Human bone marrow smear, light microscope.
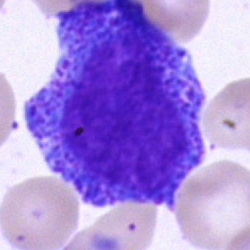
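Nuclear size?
One large nucleus, filling most of the cell.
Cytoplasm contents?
Many dark purple granules, scattered throughout.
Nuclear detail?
Partly hidden by granules lying over the nucleus.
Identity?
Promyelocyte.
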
